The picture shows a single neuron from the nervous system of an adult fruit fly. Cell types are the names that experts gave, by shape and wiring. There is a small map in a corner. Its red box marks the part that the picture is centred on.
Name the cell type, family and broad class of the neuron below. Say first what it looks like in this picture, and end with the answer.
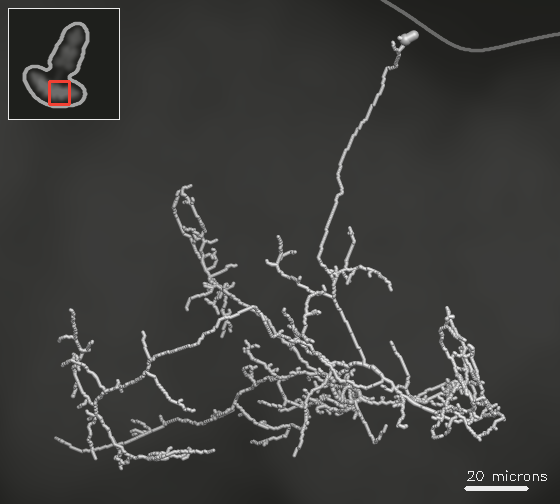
It lies in the brain. Its cell body lies at the upper right of the picture. From left to right in the picture it spans about 150 microns. It is of cell type AVLP705m. The family is hemilineage SMPpv2_ventral. This is a central-brain intrinsic neuron.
